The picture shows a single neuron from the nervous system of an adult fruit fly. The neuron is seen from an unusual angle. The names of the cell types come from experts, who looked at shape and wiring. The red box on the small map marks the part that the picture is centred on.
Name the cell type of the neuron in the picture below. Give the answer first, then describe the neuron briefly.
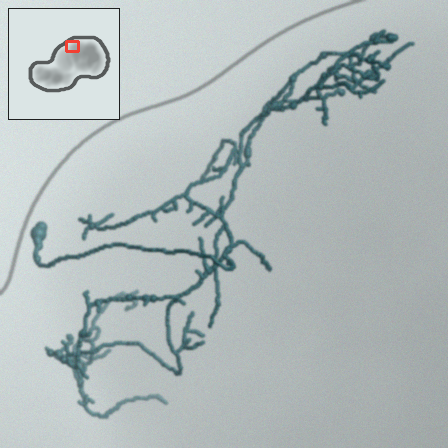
The cell type is CB1201. This is a central-brain intrinsic neuron. The cell body can be seen on the left of the picture. The picture shows dozens of branch ends.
